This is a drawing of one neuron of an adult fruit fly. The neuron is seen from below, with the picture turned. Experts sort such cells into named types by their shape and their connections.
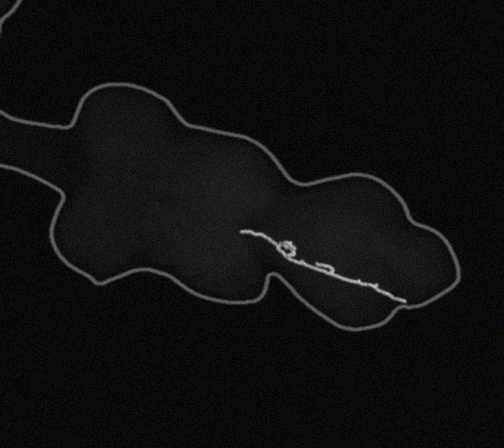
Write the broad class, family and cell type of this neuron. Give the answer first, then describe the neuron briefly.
Its broad class is sensory neuron entering the nerve cord. Its family is called class mechanosensory proprioceptive. Its cell type is SNpp40. No cell body is drawn. As drawn here it is wider than it is tall.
